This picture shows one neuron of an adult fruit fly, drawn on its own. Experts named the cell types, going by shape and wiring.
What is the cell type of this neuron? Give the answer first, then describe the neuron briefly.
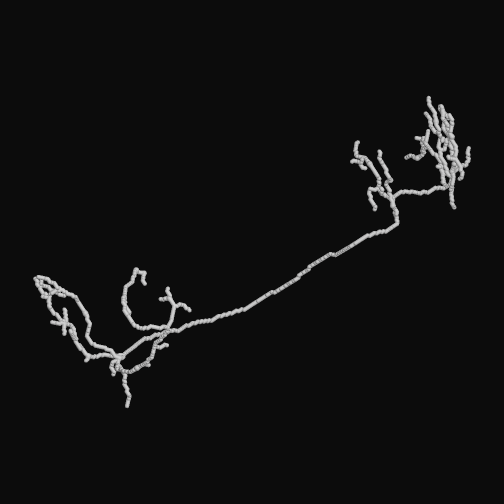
The cell type is TmY4. It is an optic-lobe intrinsic neuron. The drawing shows no cell body. As drawn here it is wider than it is tall.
